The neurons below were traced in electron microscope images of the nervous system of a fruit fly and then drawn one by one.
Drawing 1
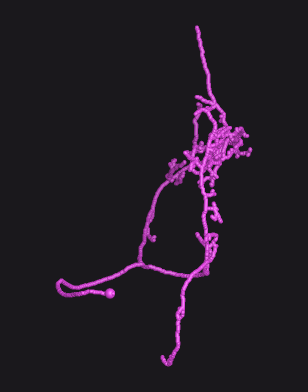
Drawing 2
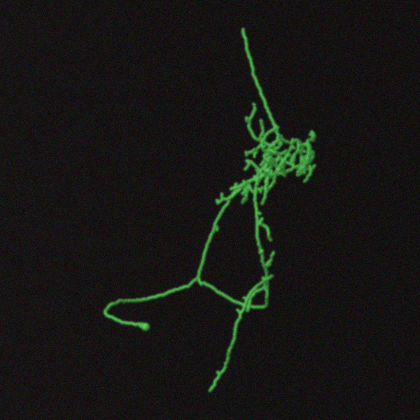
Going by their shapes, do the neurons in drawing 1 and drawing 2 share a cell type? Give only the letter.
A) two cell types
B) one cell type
B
